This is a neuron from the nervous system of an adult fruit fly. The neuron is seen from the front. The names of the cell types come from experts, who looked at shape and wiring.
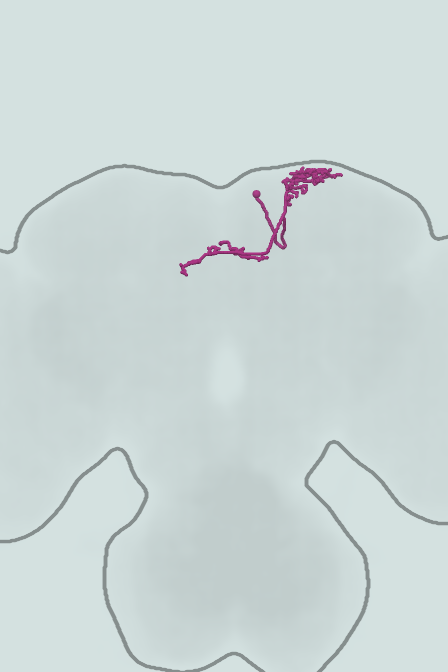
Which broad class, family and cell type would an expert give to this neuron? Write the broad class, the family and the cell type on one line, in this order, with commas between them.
central-brain intrinsic neuron, hemilineage SIPp1, FB8F_b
